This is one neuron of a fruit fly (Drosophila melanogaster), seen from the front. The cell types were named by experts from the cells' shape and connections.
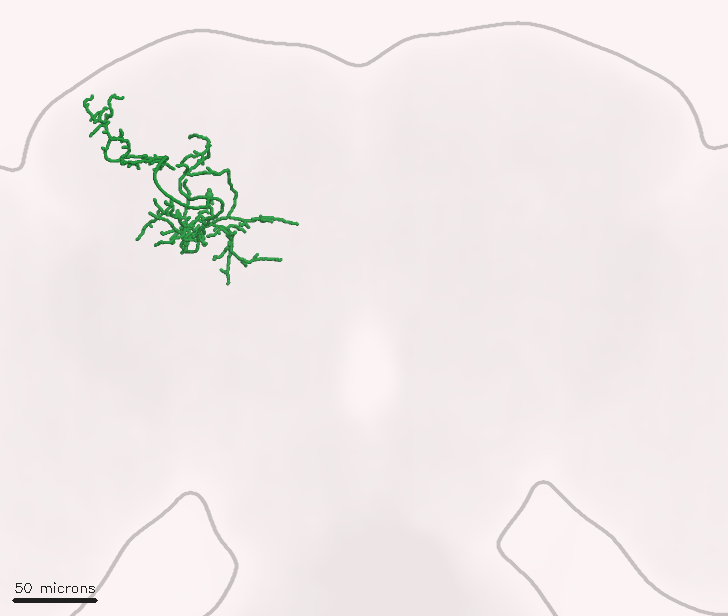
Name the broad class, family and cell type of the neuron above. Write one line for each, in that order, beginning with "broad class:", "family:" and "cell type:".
broad class: central-brain intrinsic neuron
family: hemilineage DL1_ventral
cell type: CL291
